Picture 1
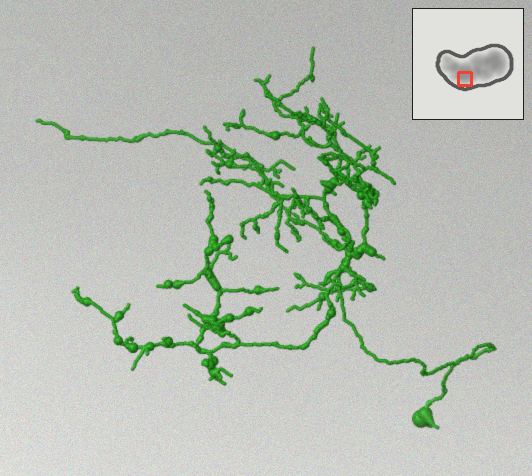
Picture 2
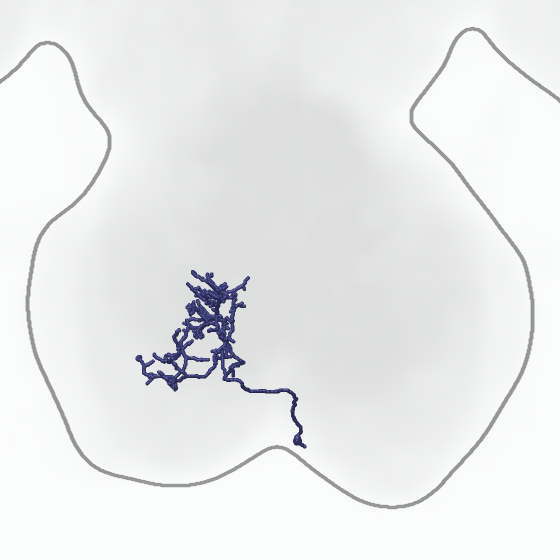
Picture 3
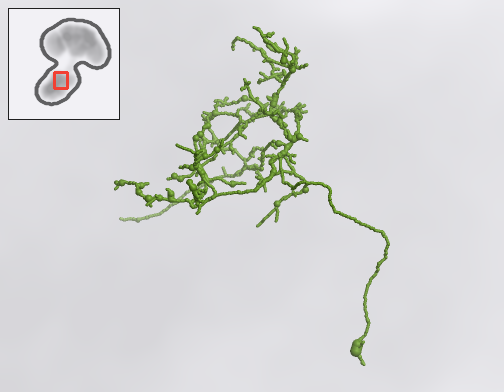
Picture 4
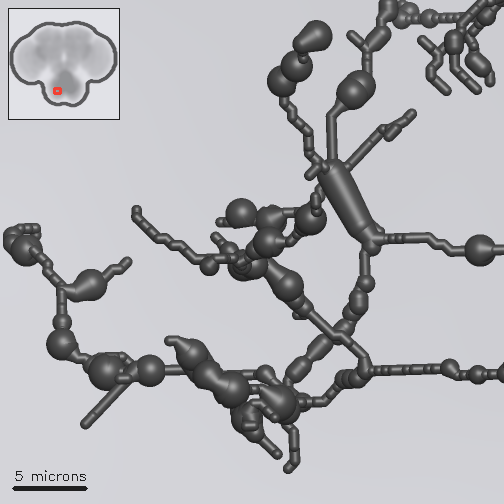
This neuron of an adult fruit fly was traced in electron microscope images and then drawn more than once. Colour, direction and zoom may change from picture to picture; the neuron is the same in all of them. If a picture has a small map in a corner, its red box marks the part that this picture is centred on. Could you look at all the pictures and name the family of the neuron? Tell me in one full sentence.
The neuron is sorted into family hemilineage 14A.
